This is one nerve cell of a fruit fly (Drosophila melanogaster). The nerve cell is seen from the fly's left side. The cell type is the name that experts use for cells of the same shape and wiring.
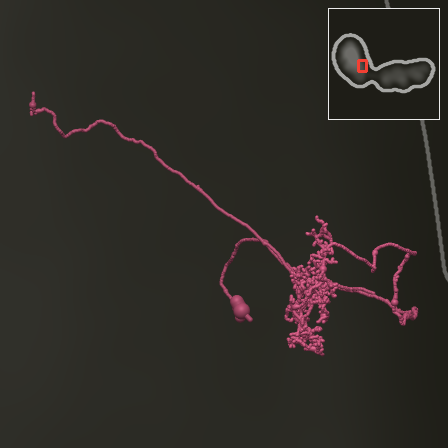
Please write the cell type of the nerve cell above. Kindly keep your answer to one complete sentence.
This nerve cell counts as a member of the cell type LPC2.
